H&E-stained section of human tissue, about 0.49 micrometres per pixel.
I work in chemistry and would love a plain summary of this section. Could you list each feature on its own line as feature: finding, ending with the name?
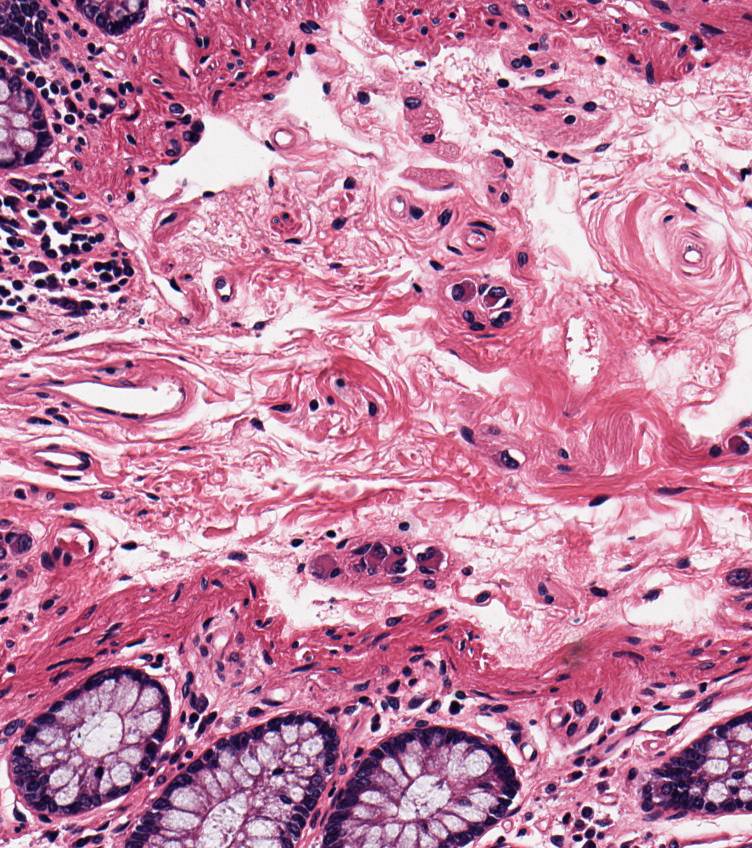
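Layout: crypts along bottom edge; loose fibrous stroma in upper two-thirds
Crypts: cross-cut, packed with goblet cells holding pale mucin
Fibre band: pink spindle-cell fibres, horizontal, just above crypts
Mid stroma: loose, pale, many clear spaces between wavy pink fibres
Name: transverse colon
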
